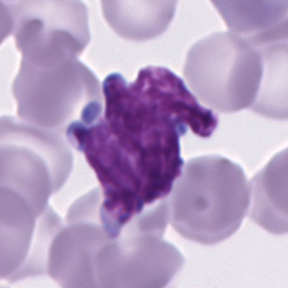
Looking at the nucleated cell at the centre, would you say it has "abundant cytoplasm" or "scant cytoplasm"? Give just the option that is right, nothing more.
Scant cytoplasm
